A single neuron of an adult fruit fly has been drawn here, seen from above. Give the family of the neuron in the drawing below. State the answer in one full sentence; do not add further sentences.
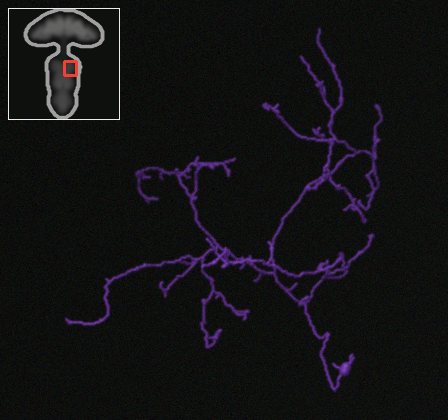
The family designation of this neuron is hemilineage 21A.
